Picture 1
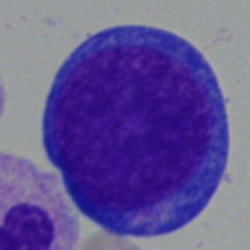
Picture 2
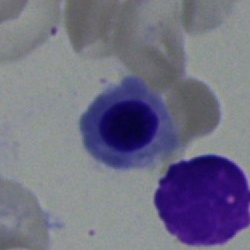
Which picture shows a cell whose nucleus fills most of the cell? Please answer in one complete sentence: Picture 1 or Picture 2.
What picture 1 shows is a cell with scant cytoplasm.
